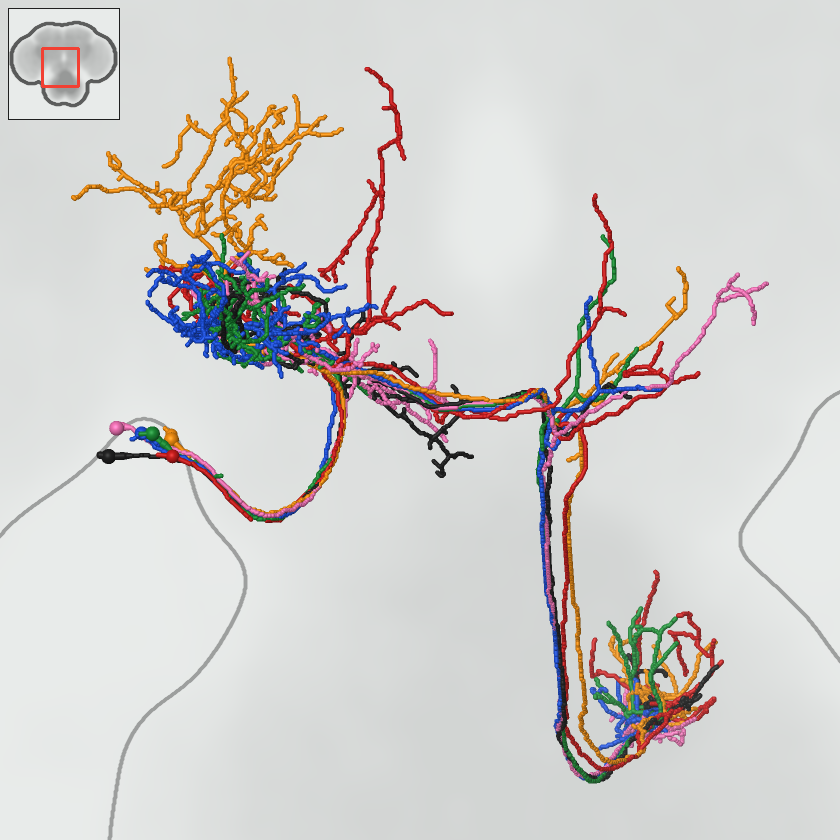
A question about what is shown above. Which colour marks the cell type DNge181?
green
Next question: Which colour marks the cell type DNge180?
pink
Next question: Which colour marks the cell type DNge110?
red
